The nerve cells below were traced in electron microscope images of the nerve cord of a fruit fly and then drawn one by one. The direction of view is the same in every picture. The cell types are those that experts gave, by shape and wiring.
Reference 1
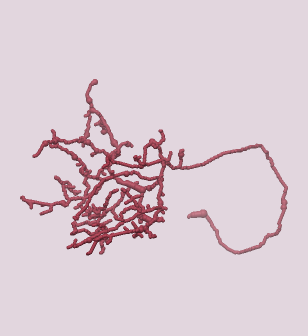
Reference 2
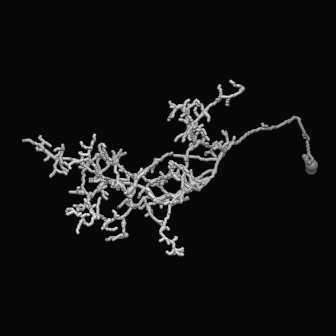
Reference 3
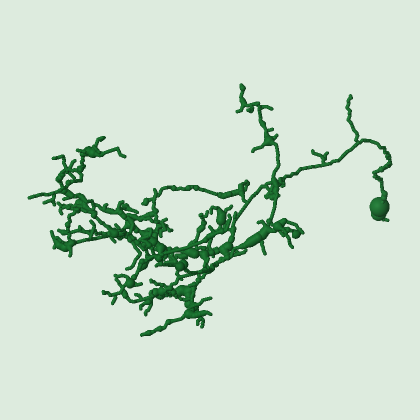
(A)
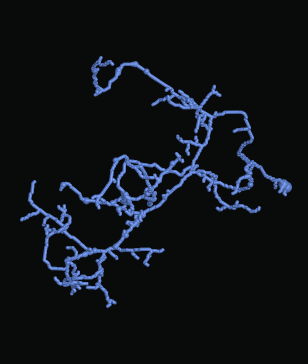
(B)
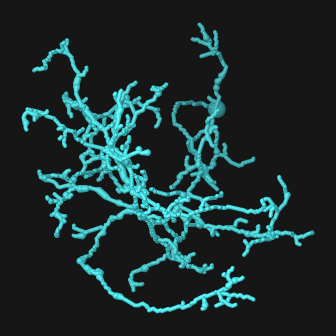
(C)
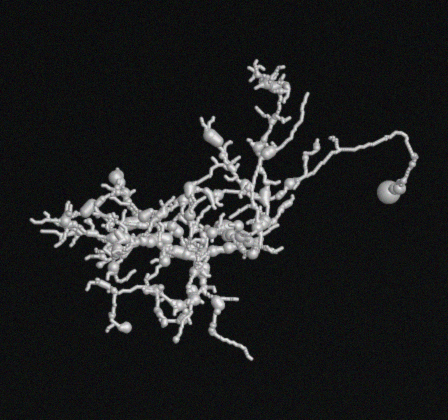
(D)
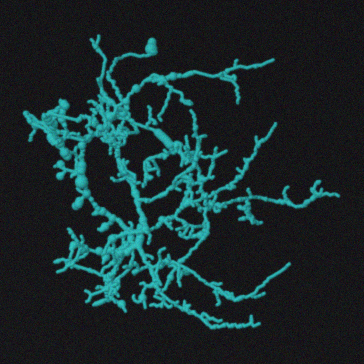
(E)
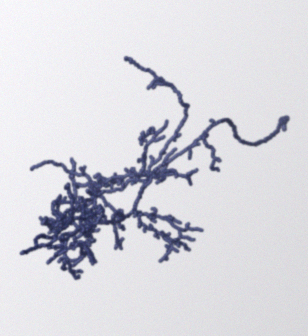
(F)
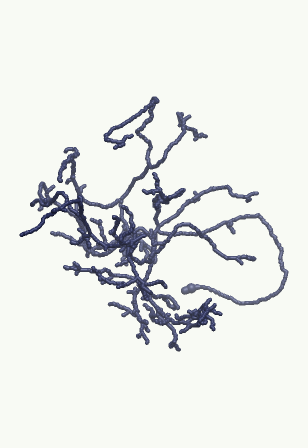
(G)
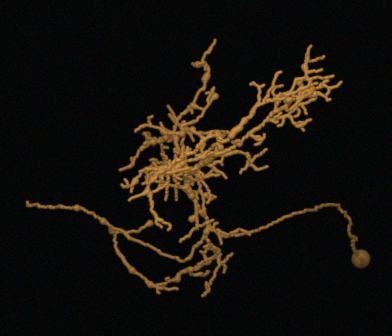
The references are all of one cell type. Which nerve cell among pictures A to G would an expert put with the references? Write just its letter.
C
